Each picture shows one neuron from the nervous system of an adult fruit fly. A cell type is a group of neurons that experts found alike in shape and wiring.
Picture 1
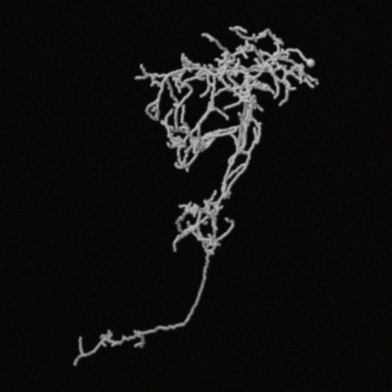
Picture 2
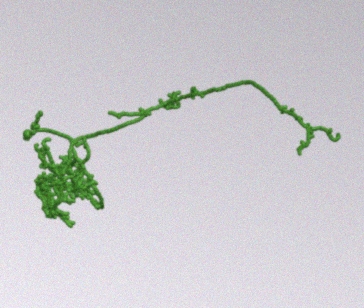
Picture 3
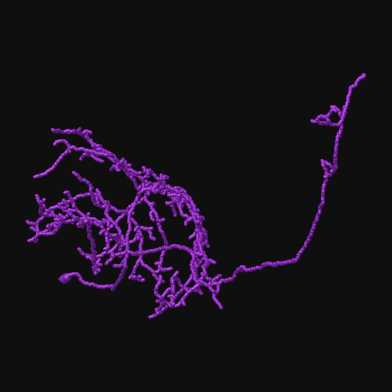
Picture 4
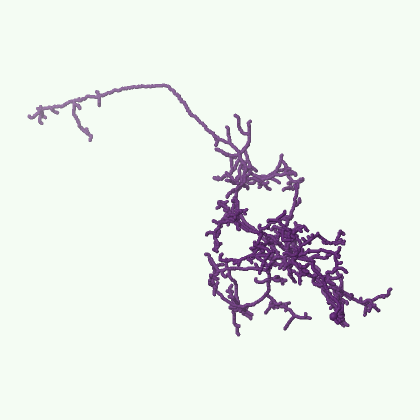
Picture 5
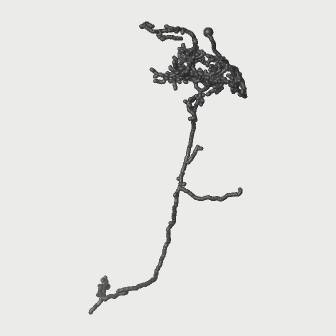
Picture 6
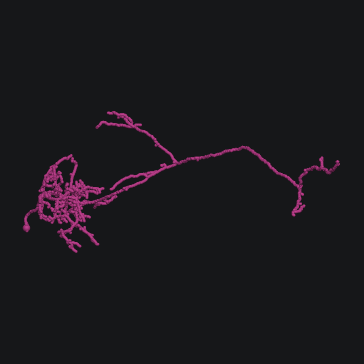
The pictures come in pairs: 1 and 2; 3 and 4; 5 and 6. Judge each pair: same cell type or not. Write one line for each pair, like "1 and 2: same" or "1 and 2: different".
1 and 2: different
3 and 4: different
5 and 6: same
